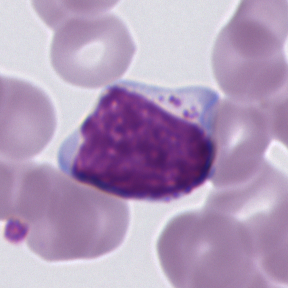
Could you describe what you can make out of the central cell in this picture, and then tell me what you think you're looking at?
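Irregular, angular outline rather than round. The nucleus is one unlobed mass, roughly squarish and angular, with dark purple, coarsely clumped chromatin. In the cytoplasm above and right of it lies a small cluster of purple-red granules. So, a large granular lymphocyte.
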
